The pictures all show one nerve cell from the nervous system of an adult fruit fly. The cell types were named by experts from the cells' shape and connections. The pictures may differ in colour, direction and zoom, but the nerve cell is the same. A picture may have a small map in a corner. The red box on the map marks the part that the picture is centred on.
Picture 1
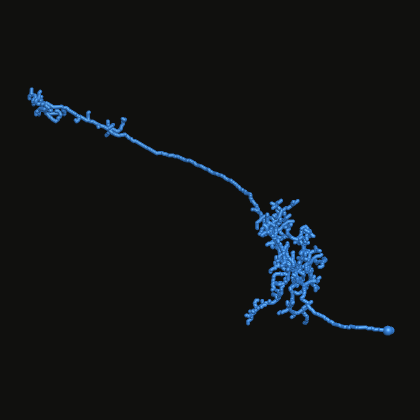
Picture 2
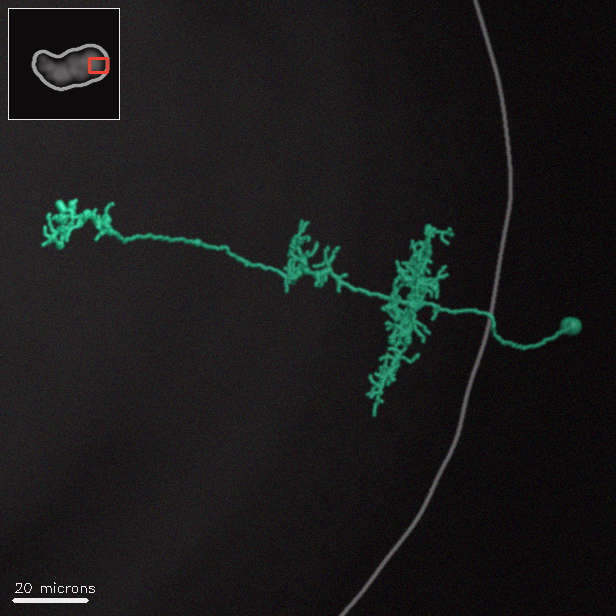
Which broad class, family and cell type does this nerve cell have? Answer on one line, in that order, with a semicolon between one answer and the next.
optic-lobe intrinsic neuron; Tm; Tm16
